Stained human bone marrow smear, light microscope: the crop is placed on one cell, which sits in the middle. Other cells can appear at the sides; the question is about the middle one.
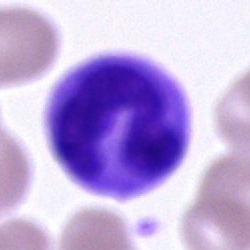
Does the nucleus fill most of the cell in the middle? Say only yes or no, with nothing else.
Yes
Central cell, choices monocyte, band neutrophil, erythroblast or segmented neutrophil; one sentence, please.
Located at the centre of the crop is a monocyte.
